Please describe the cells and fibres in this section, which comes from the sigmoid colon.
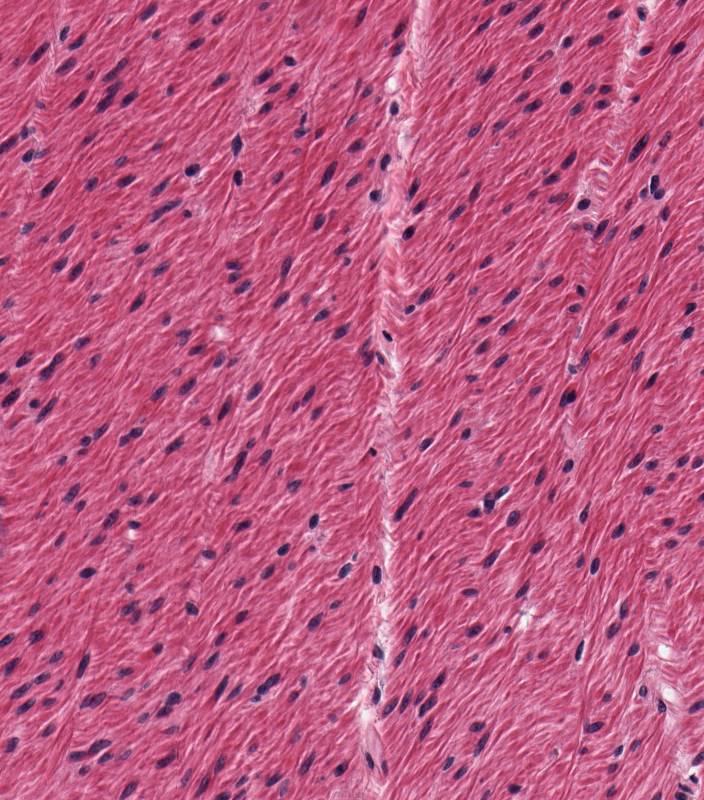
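Looking across the field, I see nuclei that are oval to elongated, their ends blunt. They seem spread fairly evenly throughout, dark blue-purple, and of fairly uniform size. The cytoplasm around them is bright pink and finely fibrillar, and I can find no cross-striations in it.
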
